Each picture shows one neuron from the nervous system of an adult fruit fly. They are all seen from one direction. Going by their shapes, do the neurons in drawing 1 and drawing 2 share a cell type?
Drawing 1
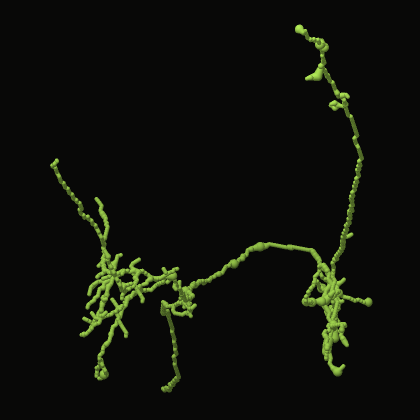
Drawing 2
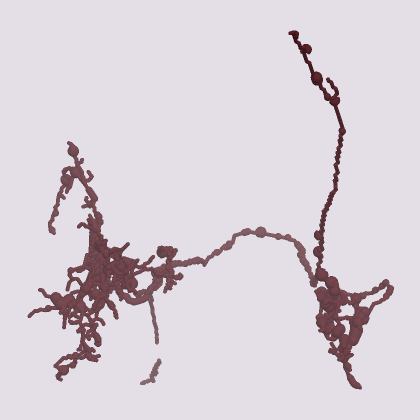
no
